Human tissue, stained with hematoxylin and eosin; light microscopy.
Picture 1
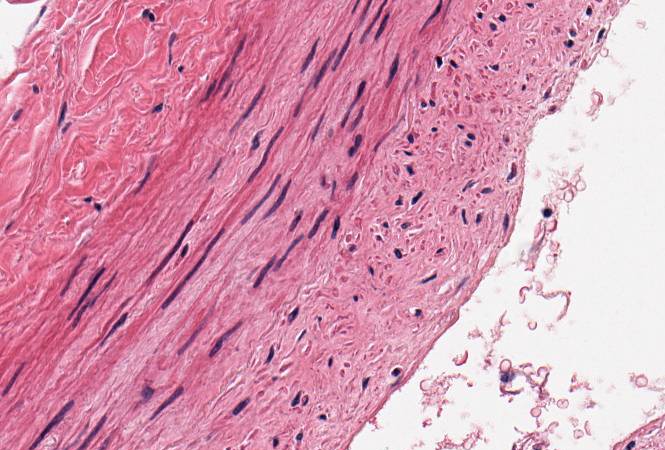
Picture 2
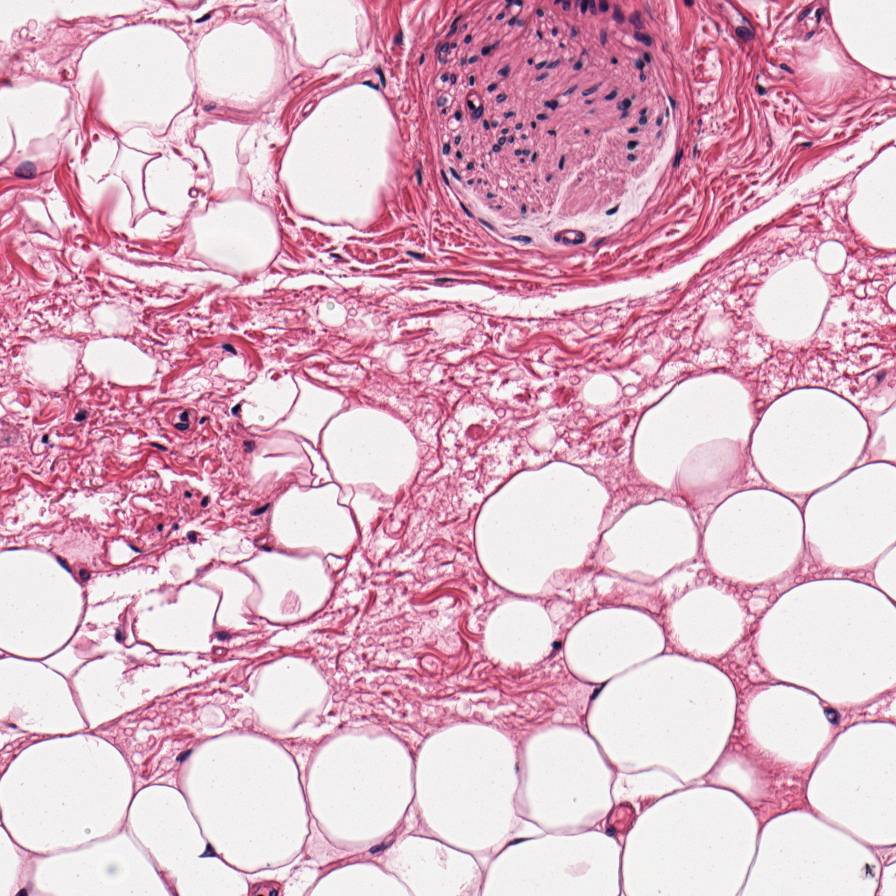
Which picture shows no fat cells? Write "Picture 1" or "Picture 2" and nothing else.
Picture 1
